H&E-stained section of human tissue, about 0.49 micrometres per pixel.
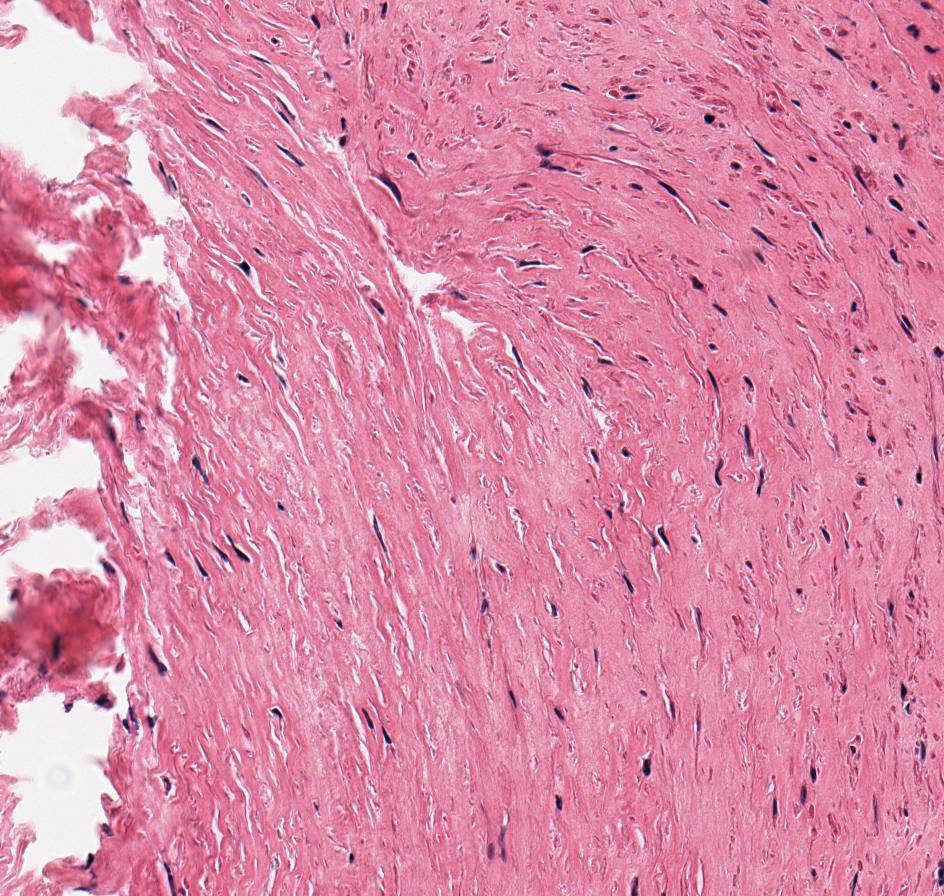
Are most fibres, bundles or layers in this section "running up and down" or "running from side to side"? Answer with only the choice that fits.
Running up and down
